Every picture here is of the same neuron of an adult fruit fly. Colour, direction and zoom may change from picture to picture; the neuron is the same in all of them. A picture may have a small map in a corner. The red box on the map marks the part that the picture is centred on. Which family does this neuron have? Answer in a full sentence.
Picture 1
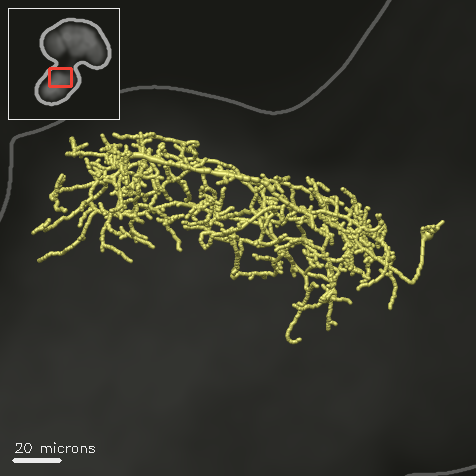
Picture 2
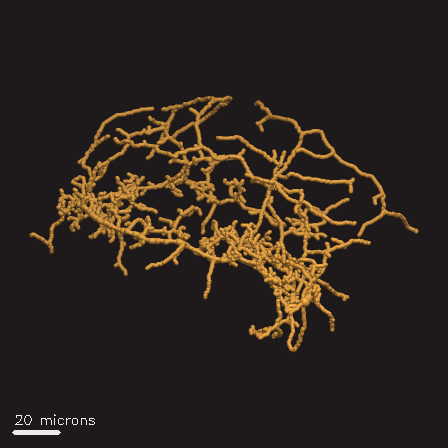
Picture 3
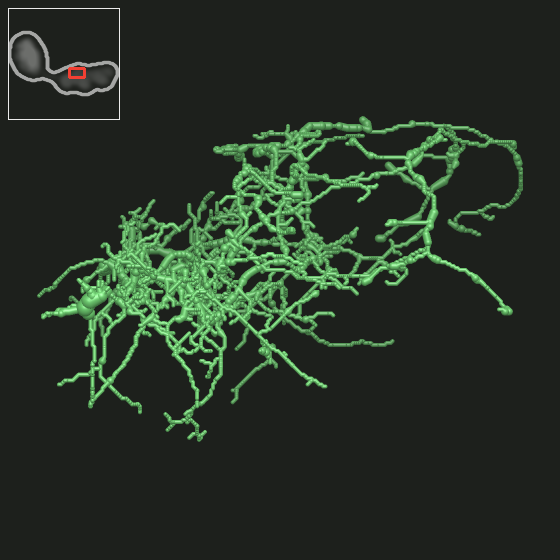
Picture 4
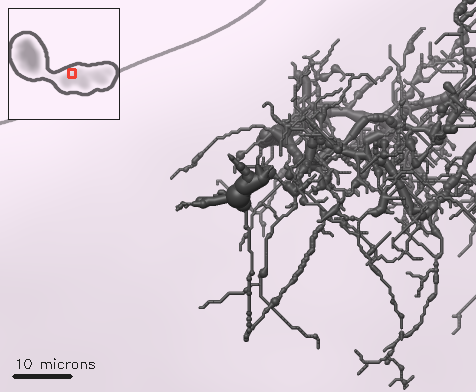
The family is hemilineage 19B.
